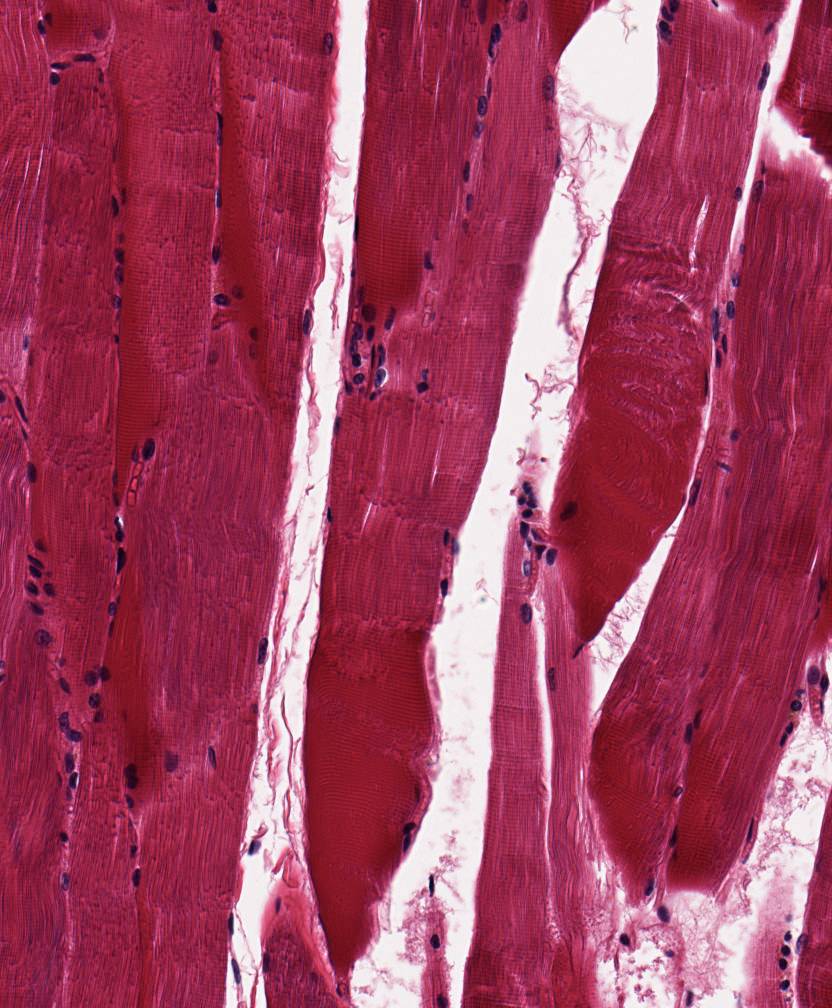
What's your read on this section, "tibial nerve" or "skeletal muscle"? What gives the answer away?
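You're looking at skeletal muscle. Long, parallel muscle fibres fill the field, running roughly from top to bottom, and their cytoplasm stains a deep red-pink. Look closely and you'll find fine, regular cross-striations running across the width of each fibre. The small, dark, flattened nuclei sit along the fibre edges, not in the centres.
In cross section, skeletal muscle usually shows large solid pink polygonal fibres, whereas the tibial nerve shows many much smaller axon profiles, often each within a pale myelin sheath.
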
